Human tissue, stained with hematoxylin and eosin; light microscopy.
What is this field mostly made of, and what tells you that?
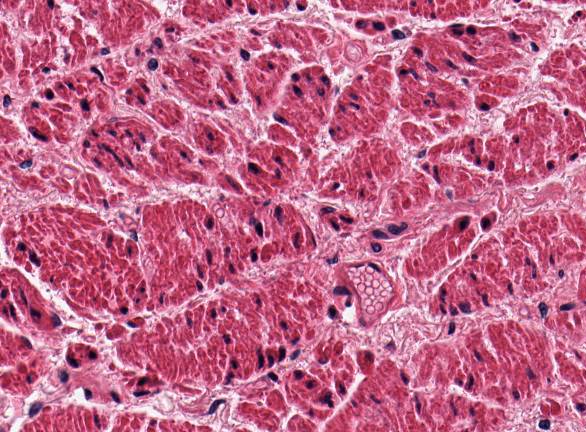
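The tissue is smooth muscle: irregular pink bundles of muscle cells, parted by thin pale connective tissue septa.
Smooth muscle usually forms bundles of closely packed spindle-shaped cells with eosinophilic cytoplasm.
Point one: most cells are cut across or obliquely, giving small rounded and polygonal profiles.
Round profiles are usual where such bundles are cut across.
Point two: the cytoplasm stains deep pinkish red.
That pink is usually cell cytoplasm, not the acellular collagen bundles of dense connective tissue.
Also noted: a small round thin-walled vessel in a septum near the top centre.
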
